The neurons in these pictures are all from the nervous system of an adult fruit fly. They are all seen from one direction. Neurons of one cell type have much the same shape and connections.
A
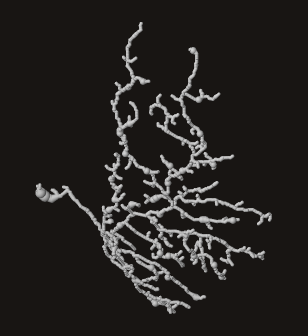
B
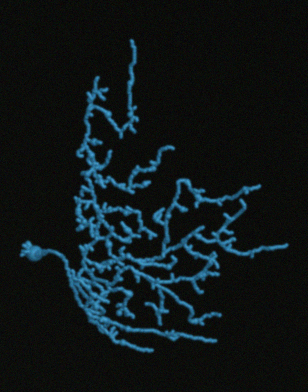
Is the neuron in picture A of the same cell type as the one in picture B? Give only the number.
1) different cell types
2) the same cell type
2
